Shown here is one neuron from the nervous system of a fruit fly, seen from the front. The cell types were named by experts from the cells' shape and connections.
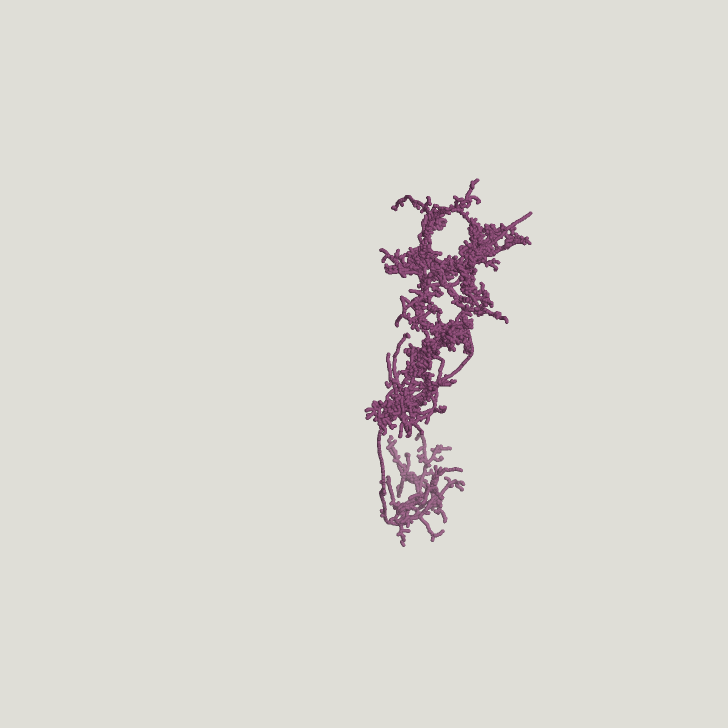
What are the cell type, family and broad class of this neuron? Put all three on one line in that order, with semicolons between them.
pIP1; pIP; descending neuron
